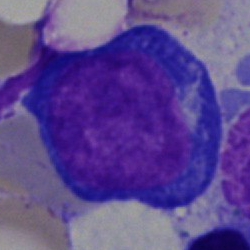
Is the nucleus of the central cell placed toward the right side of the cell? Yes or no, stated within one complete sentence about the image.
No, what lies toward the left is the nucleus of the cell.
